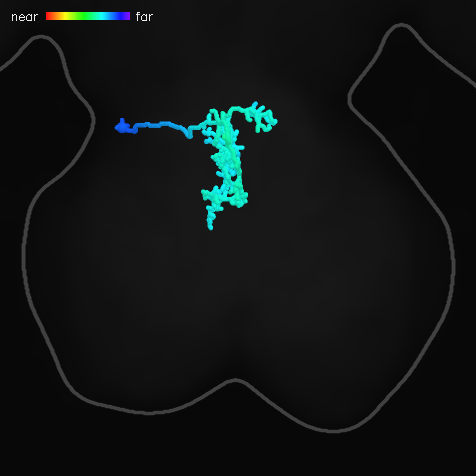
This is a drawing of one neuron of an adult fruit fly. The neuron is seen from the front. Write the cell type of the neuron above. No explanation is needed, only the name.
INXXX391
